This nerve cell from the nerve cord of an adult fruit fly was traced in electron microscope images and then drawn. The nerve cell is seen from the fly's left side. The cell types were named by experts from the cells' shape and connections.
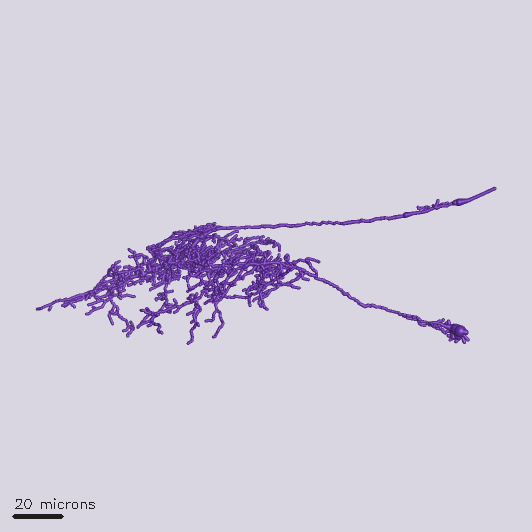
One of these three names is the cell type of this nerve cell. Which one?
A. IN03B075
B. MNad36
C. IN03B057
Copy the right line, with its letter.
B. MNad36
